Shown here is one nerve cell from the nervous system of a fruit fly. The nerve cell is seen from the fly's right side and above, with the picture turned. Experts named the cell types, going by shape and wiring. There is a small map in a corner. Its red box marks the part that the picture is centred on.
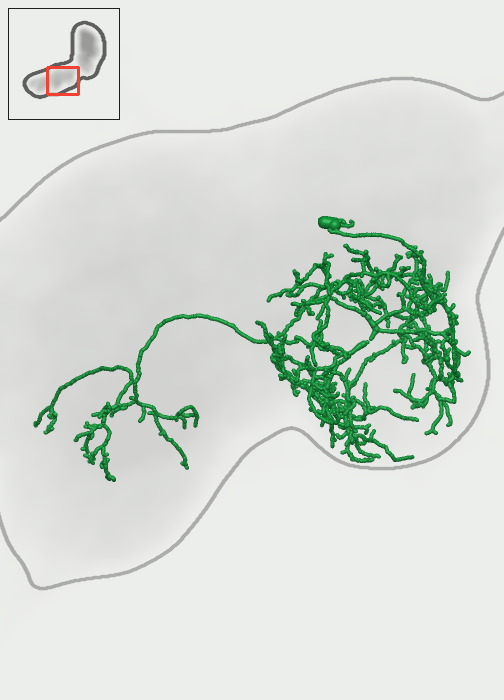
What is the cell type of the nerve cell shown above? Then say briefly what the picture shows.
The cell type is IN17A007. This is a nerve-cord intrinsic neuron. Dozens of branch ends can be seen. In this view it is wider than it is tall.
